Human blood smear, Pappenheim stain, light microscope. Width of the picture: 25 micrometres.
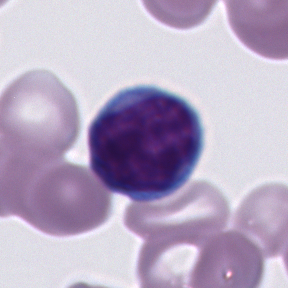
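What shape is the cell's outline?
Round and smooth, and the cell is about 10 micrometres across.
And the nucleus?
Round, with no indentation.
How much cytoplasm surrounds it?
Only a very thin rim, coloured blue.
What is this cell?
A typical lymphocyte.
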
